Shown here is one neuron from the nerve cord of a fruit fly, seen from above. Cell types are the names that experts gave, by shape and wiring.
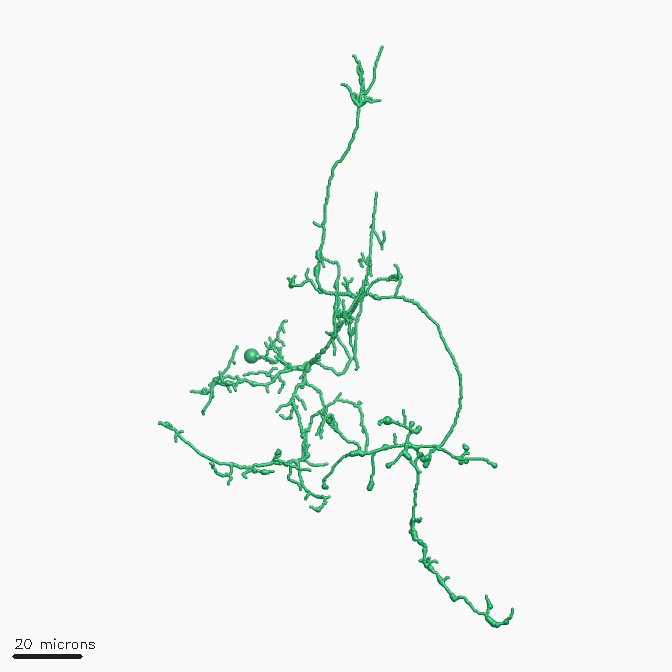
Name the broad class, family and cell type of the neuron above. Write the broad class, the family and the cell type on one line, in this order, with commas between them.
nerve-cord intrinsic neuron, hemilineage 06B, IN06B080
